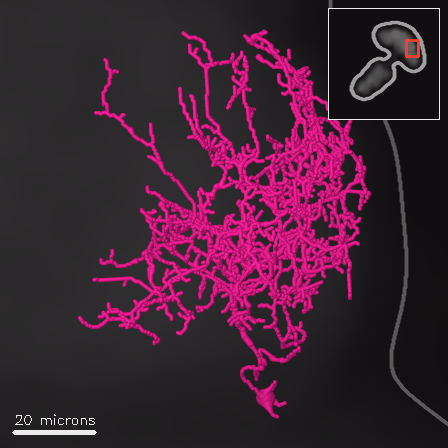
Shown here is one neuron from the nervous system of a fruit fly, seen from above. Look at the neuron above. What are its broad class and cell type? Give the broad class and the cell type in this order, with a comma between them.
central-brain intrinsic neuron, AVLP346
